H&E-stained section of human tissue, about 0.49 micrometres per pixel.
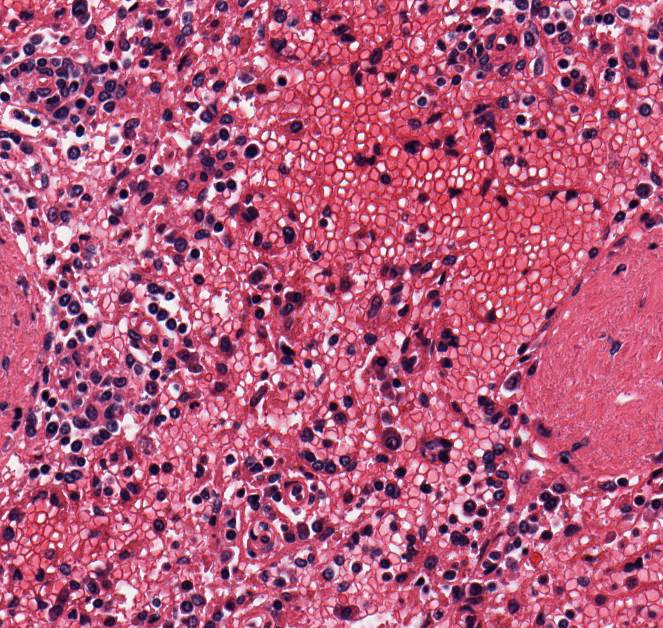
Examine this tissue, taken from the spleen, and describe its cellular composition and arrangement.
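Pale pink fibrous band at right edge, mid-height, with only a few elongated nuclei. Small lymphocytes, round dark nuclei, scant cytoplasm; most numerous in left half of field. No fat cells present.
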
